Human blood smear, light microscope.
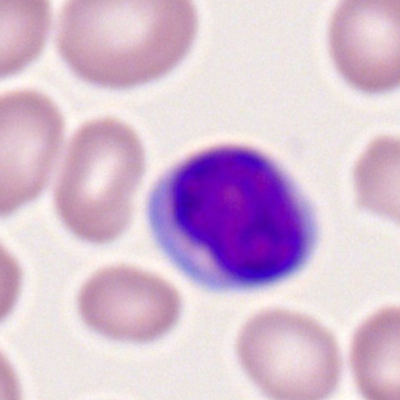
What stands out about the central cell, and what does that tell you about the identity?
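The cell has a smooth, roundish outline with no projections from its surface. A single unlobed nucleus fills most of the cell. Its chromatin is dense and stains dark purple. This is a lymphocyte.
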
